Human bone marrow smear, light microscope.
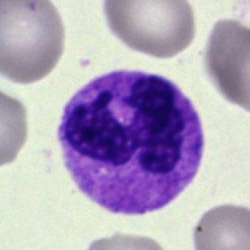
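Segmented neutrophil, the cell in the middle of the smear, checked point by point: its outline is round and smooth. Then the chromatin, which is dark purple and coarsely clumped. Within the nucleus, no nucleoli are visible. Finally, the cytoplasm is most plentiful in the lower half of the cell.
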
